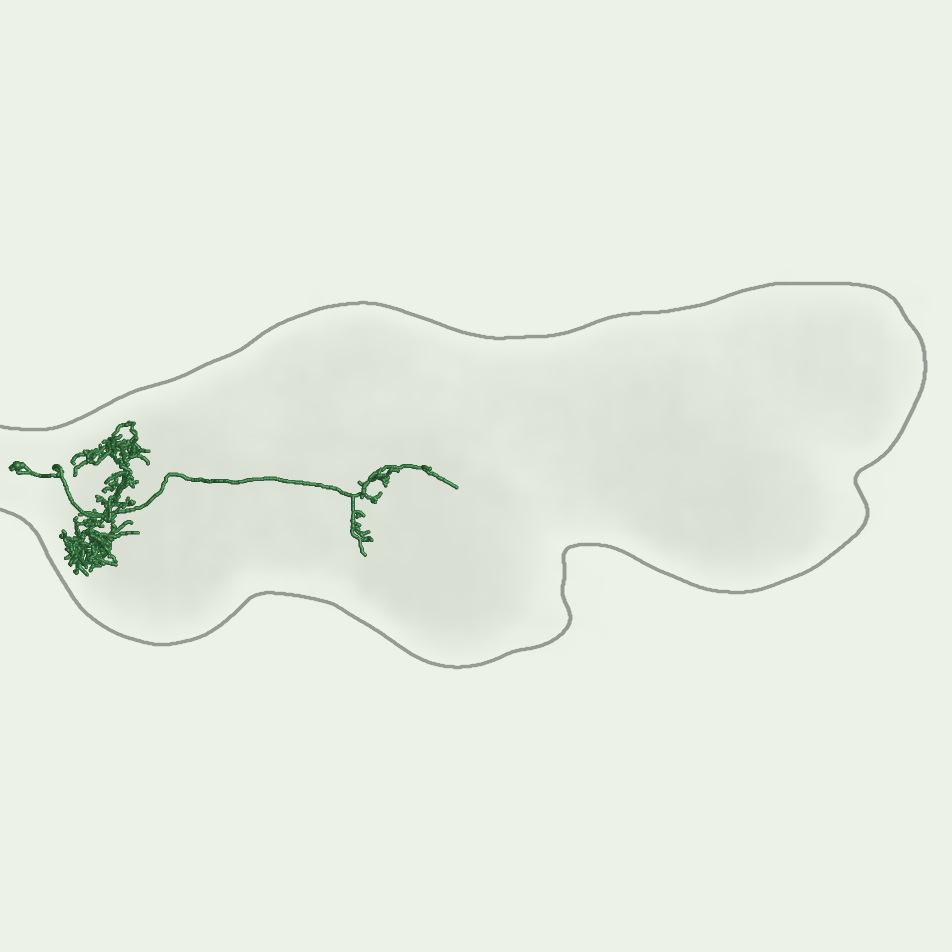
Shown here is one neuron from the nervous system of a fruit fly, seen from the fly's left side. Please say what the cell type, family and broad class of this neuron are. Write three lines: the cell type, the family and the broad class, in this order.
IN16B037
hemilineage 16B
nerve-cord intrinsic neuron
